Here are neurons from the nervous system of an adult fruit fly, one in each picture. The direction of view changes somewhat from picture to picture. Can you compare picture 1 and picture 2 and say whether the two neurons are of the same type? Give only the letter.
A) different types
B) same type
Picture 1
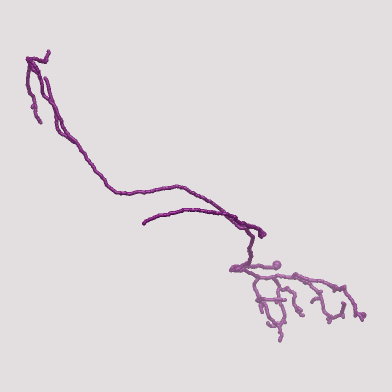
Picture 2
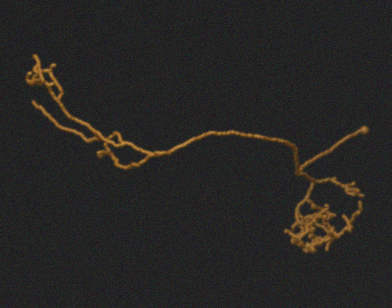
B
